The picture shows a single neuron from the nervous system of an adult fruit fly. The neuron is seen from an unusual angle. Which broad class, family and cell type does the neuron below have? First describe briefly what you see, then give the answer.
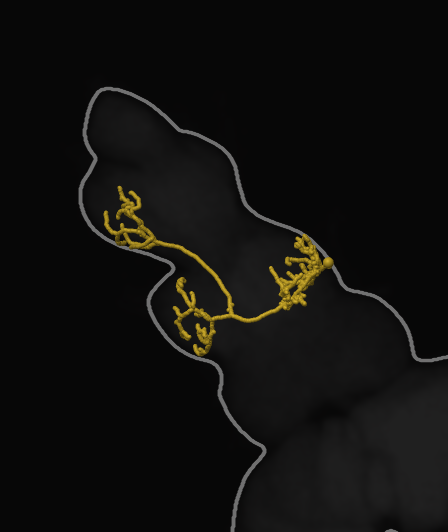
The cell body is on the right of the picture. As drawn here it is wider than it is tall. This is a nerve-cord intrinsic neuron. Its family is hemilineage 18B. It is of cell type IN18B045_a.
